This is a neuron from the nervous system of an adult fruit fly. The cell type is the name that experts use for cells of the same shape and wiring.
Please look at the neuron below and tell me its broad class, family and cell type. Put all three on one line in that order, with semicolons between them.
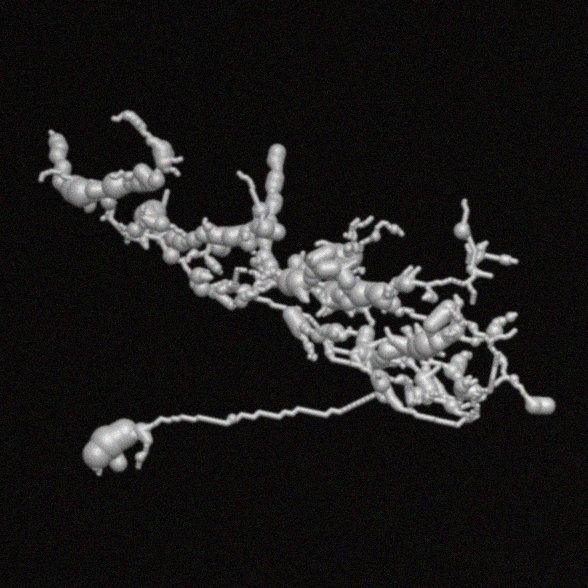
optic-lobe intrinsic neuron; Dm; Dm9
